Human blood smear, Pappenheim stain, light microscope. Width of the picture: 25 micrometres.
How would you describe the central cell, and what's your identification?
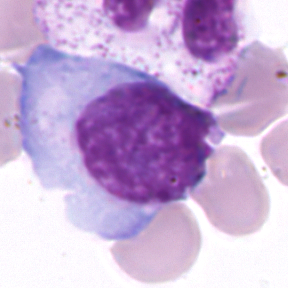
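First, the nucleus sits off-centre toward the right side of the cell. Second, the chromatin is mottled, with darker purple clumps between paler patches. Third, the cytoplasm is abundant and pale greyish blue, forming a wide area to the left of and below the nucleus. Last, the cell is a plasma cell.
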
